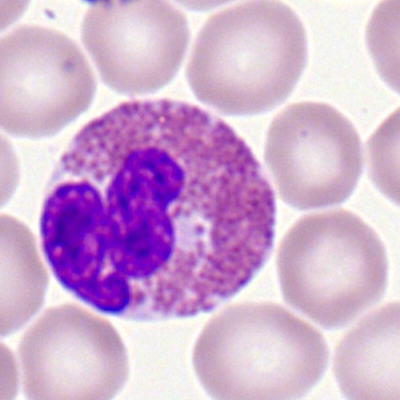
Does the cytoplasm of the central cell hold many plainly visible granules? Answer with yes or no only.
Yes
